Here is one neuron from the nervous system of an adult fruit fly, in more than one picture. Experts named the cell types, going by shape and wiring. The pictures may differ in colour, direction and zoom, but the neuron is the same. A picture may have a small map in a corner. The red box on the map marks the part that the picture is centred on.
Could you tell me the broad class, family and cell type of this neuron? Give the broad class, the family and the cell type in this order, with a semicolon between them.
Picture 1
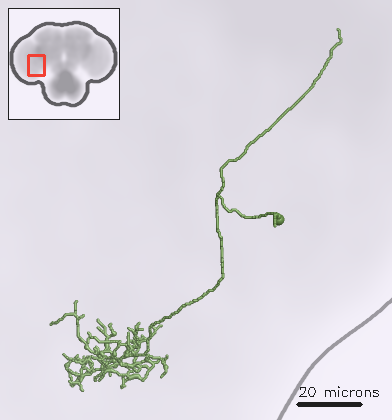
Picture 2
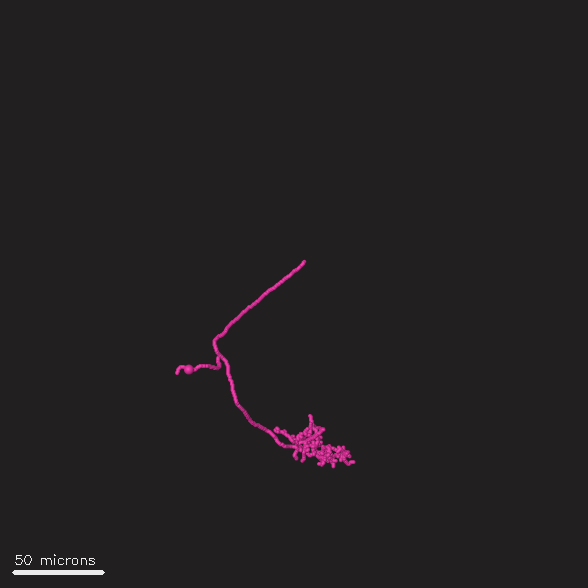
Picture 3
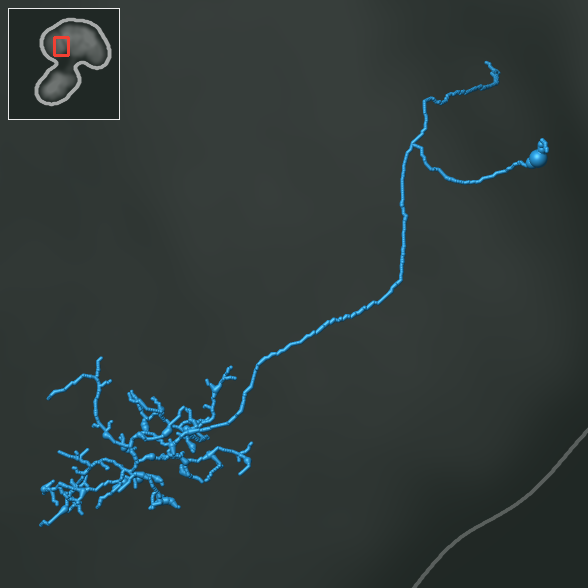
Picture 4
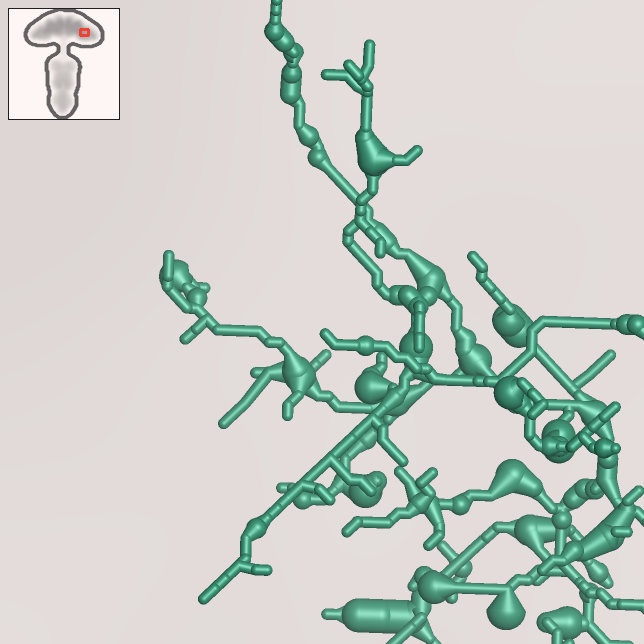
optic-lobe intrinsic neuron; MeLo; MeLo7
